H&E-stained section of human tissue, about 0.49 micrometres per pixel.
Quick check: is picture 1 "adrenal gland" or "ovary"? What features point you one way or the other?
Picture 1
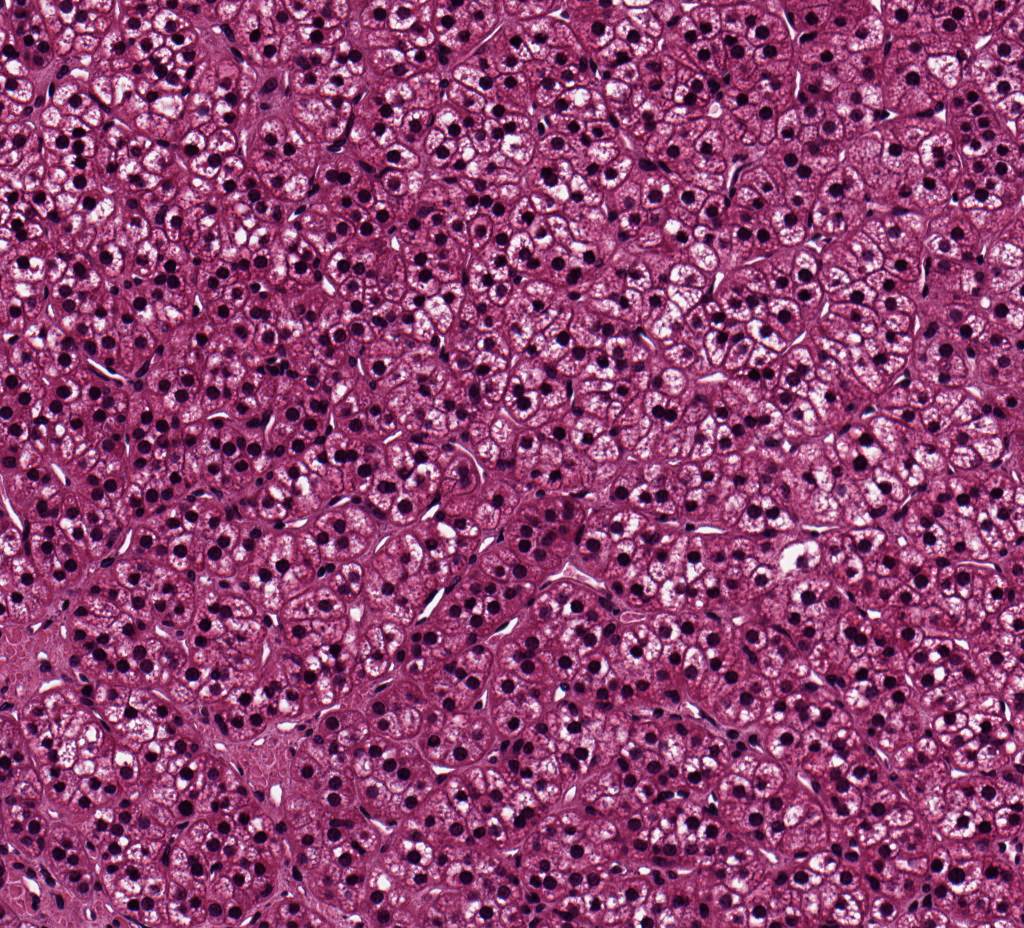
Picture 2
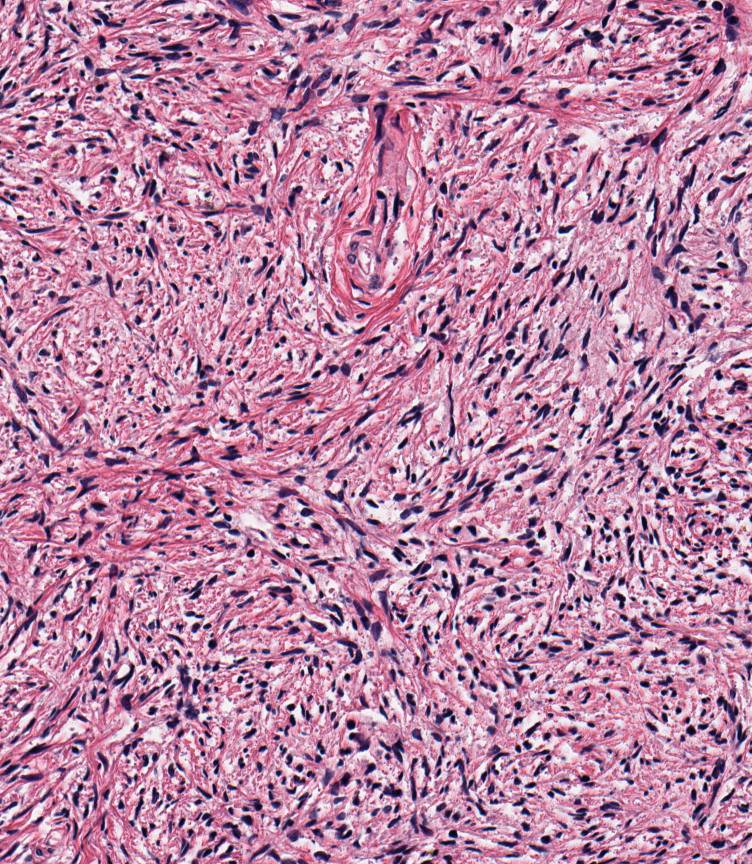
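Picture 1 shows the adrenal gland and picture 2 the ovary. In picture 1 the cells form small rounded nests and short cords separated by thin partitions, each cell having abundant pale, foamy cytoplasm with many small clear vacuoles and a single small, round, dark nucleus. Picture 2 is filled instead by spindle cells in short interlacing bundles swirling into vague whorls, with elongated, tapered dark nuclei, many slightly wavy, and scant cytoplasm whose indistinct borders merge with the fibres.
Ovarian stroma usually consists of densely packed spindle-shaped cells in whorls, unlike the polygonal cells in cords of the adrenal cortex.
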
